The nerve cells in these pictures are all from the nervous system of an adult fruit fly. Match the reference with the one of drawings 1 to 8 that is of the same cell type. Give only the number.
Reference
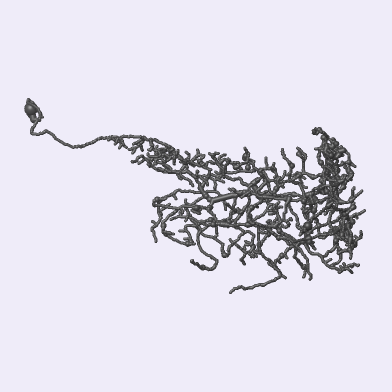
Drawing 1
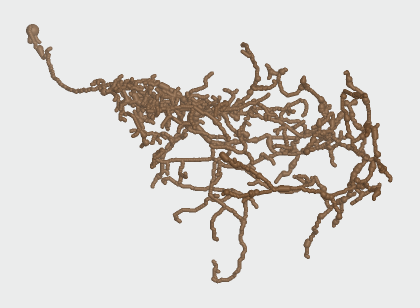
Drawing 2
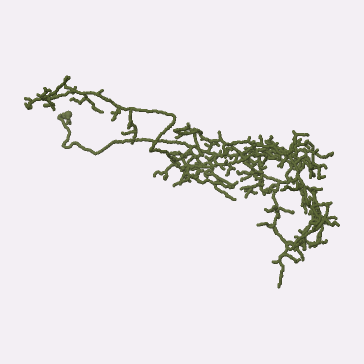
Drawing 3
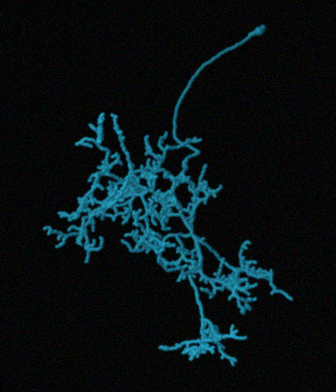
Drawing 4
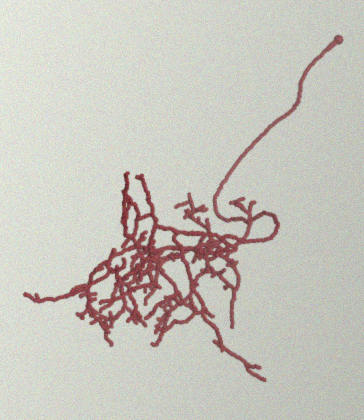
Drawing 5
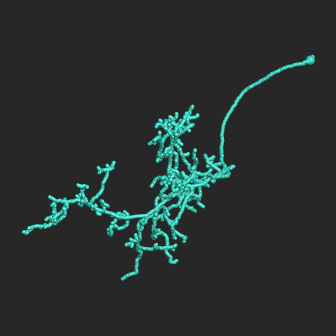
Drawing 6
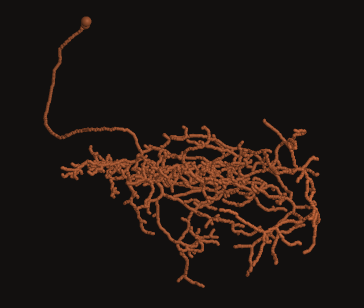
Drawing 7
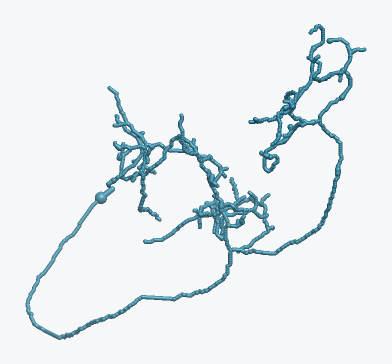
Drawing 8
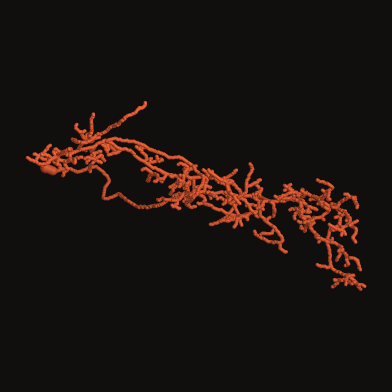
1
